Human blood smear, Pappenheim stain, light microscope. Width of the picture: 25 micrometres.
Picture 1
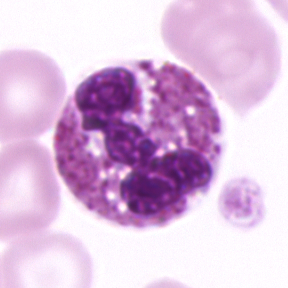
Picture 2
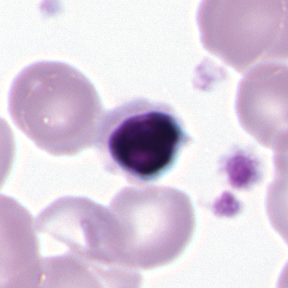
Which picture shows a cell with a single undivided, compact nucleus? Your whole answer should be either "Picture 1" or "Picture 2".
Picture 2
